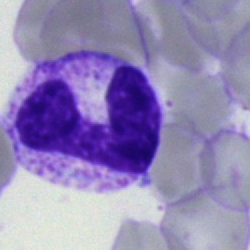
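Band neutrophil, the central cell in a stained bone marrow smear. Its nucleus is bent into a U shape, open side facing upward, with dense, dark purple chromatin. Fine pink-purple granules are scattered through the pale pinkish-lilac cytoplasm.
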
